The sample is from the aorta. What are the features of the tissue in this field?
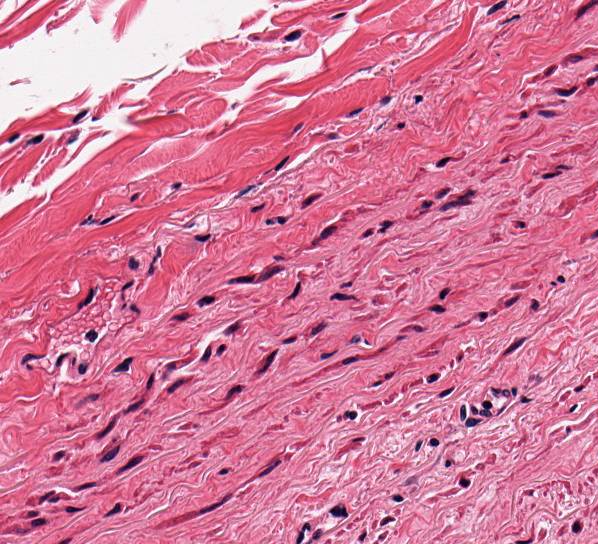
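Collagen fibres cross the field diagonally, running from lower left to upper right. The collagen bundles are wavy and stain pink with eosin. Most nuclei are dark, elongated and spindle-shaped, and lie parallel to the fibres. Near the lower right of the field is a small cluster of round dark nuclei.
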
